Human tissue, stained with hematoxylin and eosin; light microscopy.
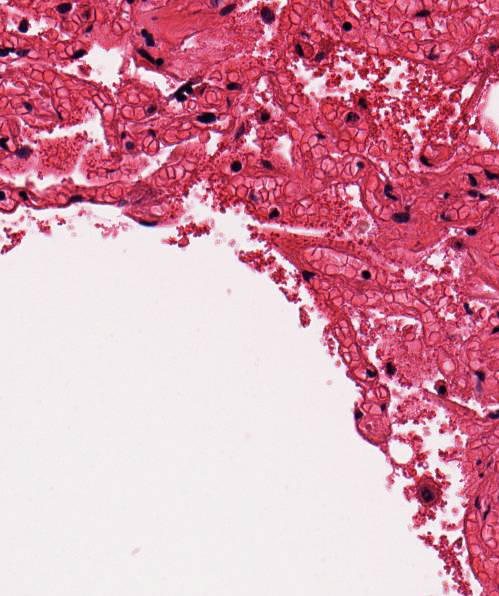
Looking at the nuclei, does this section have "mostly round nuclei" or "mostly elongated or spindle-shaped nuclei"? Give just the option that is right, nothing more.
Mostly round nuclei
